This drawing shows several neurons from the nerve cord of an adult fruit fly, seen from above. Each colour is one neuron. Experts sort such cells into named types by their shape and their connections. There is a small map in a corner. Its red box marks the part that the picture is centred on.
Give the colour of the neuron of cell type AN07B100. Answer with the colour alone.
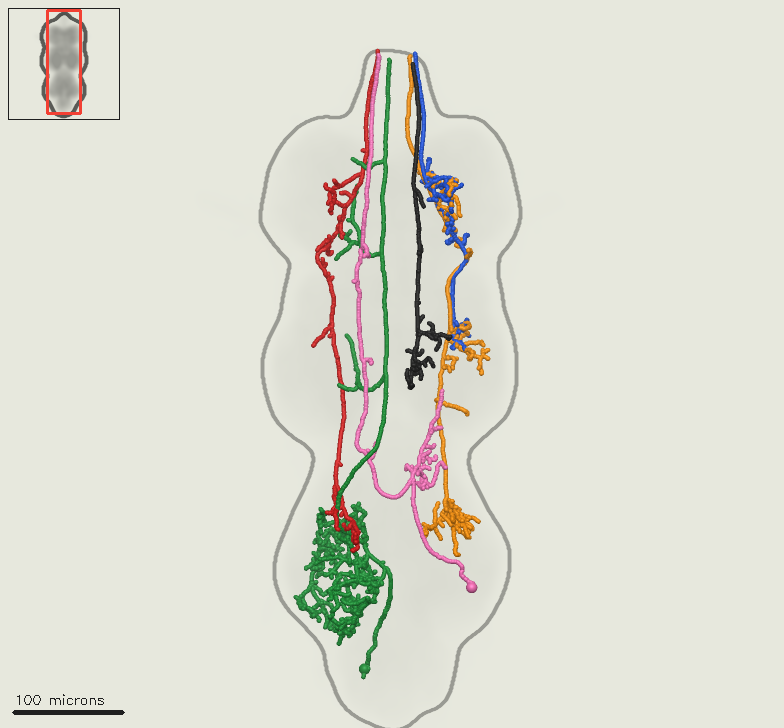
pink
